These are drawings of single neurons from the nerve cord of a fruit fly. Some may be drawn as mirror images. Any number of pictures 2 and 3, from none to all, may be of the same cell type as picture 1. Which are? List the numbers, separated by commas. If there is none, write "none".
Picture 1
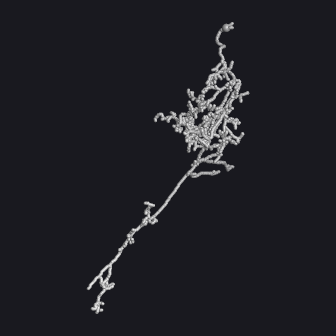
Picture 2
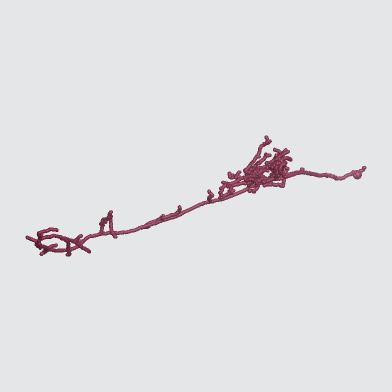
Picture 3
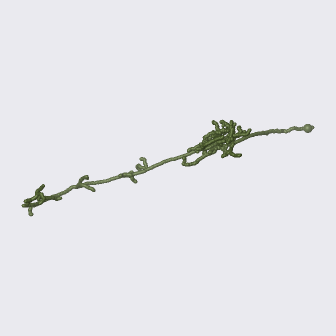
none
